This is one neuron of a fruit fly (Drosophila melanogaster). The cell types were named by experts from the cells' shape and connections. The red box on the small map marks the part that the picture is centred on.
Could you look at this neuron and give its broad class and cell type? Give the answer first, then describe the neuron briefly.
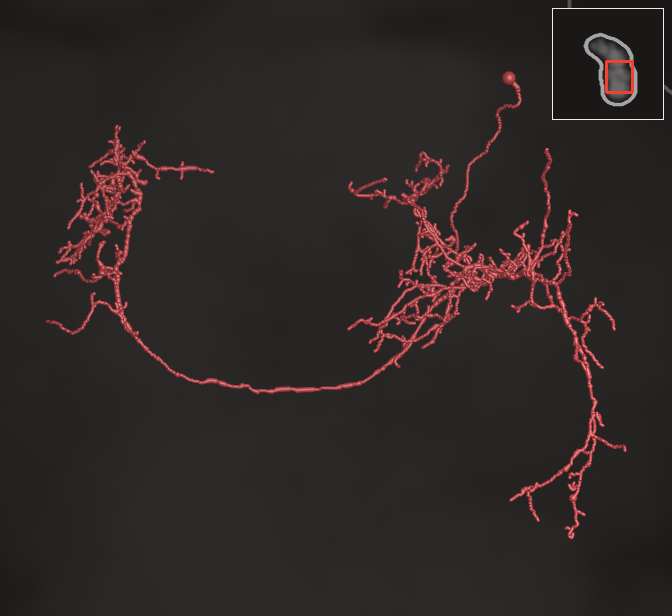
This is a central-brain intrinsic neuron. The cell type is VES004. The cell body is at the upper right of the picture. Dozens of branch ends can be seen.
